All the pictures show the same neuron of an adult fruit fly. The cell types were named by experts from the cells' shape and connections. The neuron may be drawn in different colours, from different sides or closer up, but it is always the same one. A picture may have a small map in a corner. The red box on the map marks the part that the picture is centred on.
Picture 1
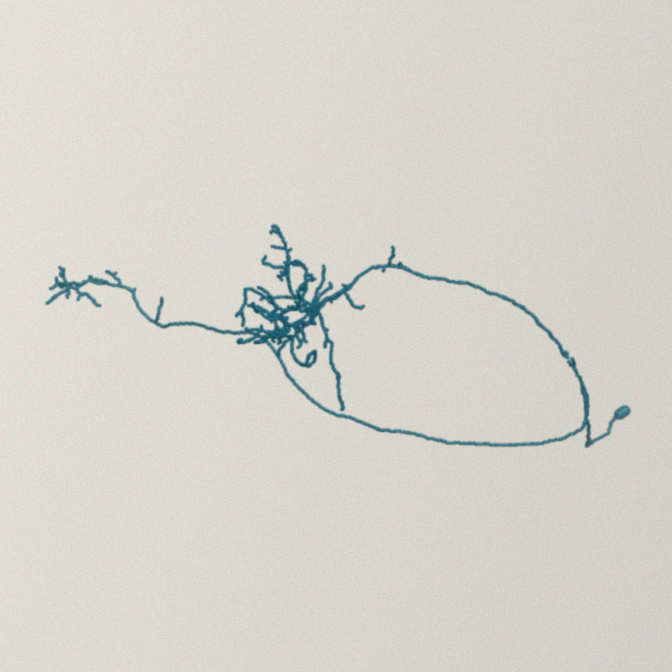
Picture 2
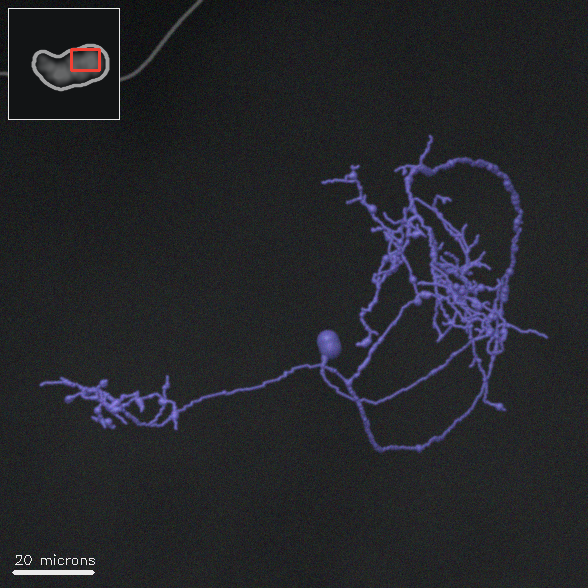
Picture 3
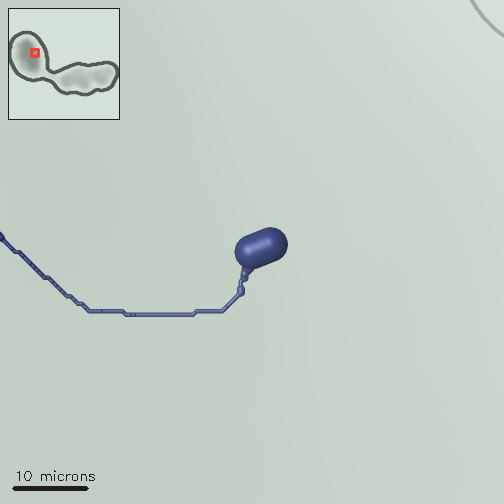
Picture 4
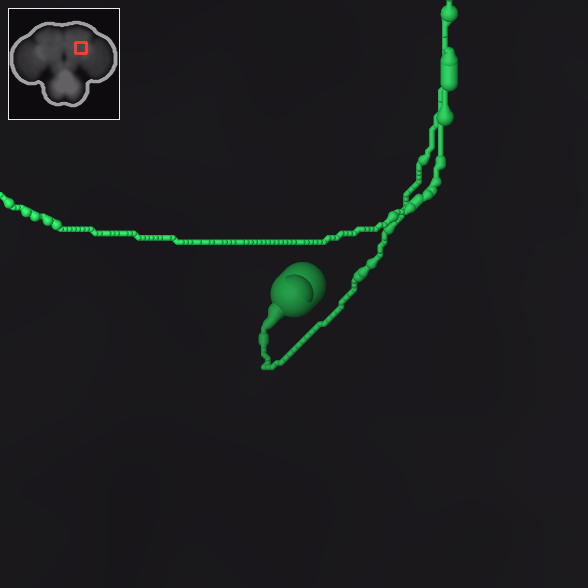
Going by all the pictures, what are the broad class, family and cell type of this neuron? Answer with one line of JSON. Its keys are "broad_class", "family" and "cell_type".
{"broad_class": "central-brain intrinsic neuron", "family": "hemilineage VLPl&p1_posterior", "cell_type": "SMP568_a"}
